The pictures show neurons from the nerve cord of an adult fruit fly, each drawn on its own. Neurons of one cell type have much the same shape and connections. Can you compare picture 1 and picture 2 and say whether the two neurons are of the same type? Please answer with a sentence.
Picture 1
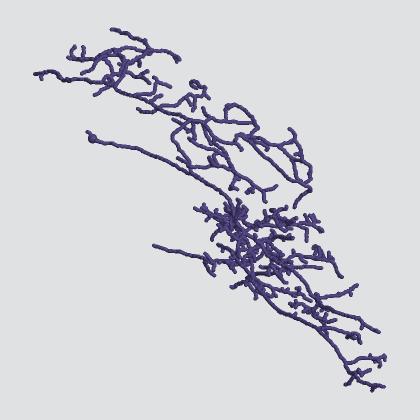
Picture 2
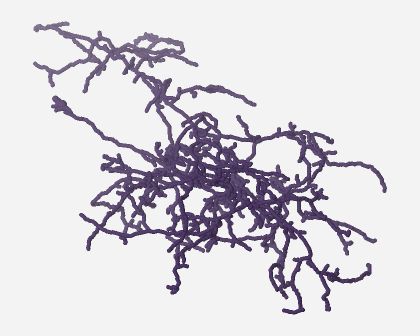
They are of different cell types.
